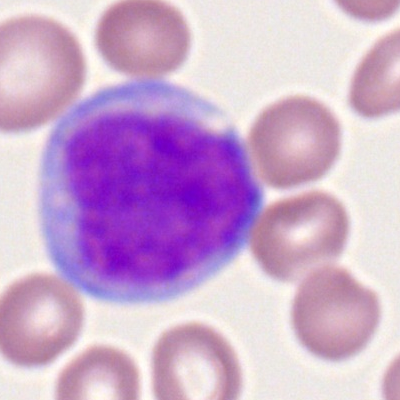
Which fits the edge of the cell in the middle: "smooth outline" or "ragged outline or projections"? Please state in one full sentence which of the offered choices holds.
The cell is bounded by a smooth edge without blebs or tags.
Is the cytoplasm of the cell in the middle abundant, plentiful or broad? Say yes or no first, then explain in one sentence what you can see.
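No. The nucleus is large and fills most of the cell.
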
